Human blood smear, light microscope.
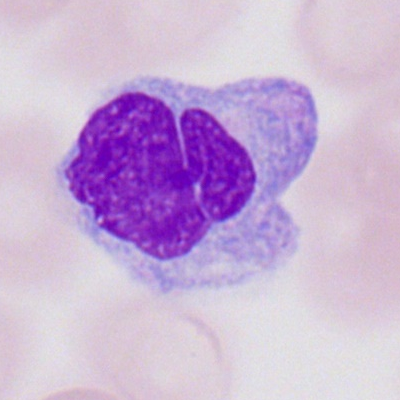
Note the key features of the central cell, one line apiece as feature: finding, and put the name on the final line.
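Nuclear cleft: thin, pale, running down from top edge, dividing nucleus into lobes
Nuclear position: toward left side of cell
Chromatin: deep purple, mottled, patchy
Cytoplasm: pale greyish-blue
Name: monocyte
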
